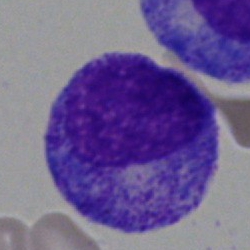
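Promyelocyte, stained bone marrow smear. The nucleus fills the upper part of the cell, so most of the cytoplasm lies below it. Its chromatin is finely stippled and dark purple. Just below the nucleus the cytoplasm has a paler area, and fine purple granules are scattered throughout.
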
